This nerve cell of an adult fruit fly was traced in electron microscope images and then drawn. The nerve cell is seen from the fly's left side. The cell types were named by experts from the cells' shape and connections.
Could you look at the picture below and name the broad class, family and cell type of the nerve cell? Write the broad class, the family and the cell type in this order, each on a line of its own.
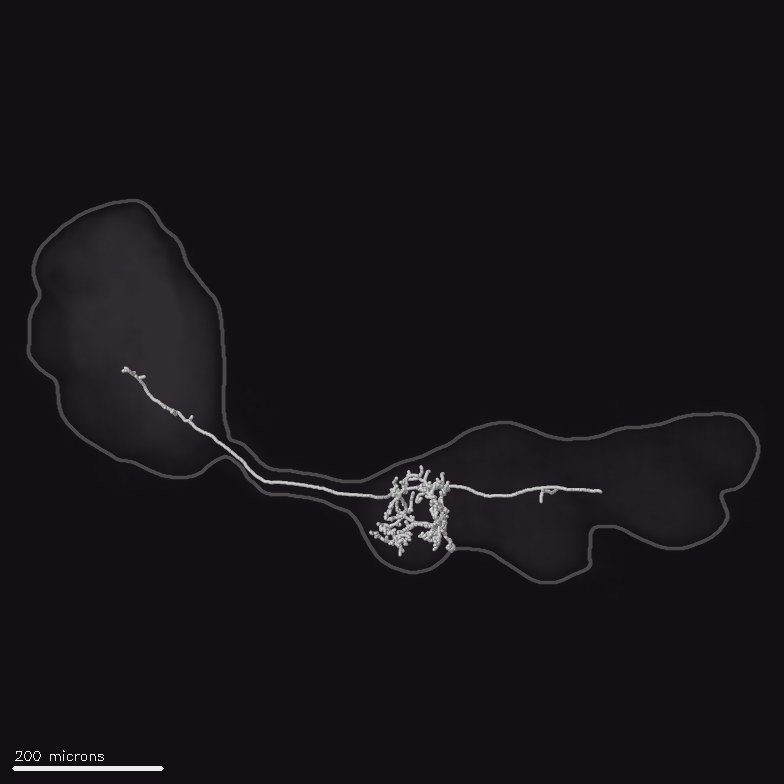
ascending neuron
hemilineage 06B
AN06B015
